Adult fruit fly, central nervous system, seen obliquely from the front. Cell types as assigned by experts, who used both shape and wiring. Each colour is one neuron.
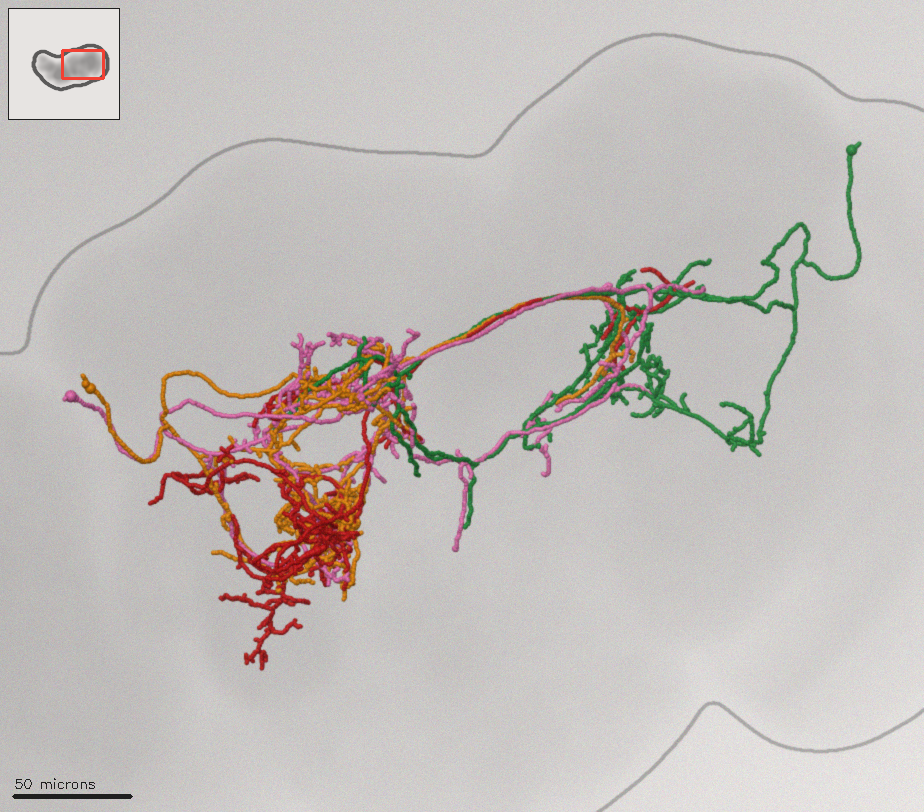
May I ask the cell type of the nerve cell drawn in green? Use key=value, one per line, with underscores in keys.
cell_type=ICL008m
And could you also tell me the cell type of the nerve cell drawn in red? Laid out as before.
cell_type=aSP10A_b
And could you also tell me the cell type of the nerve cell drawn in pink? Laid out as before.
cell_type=AVLP760m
